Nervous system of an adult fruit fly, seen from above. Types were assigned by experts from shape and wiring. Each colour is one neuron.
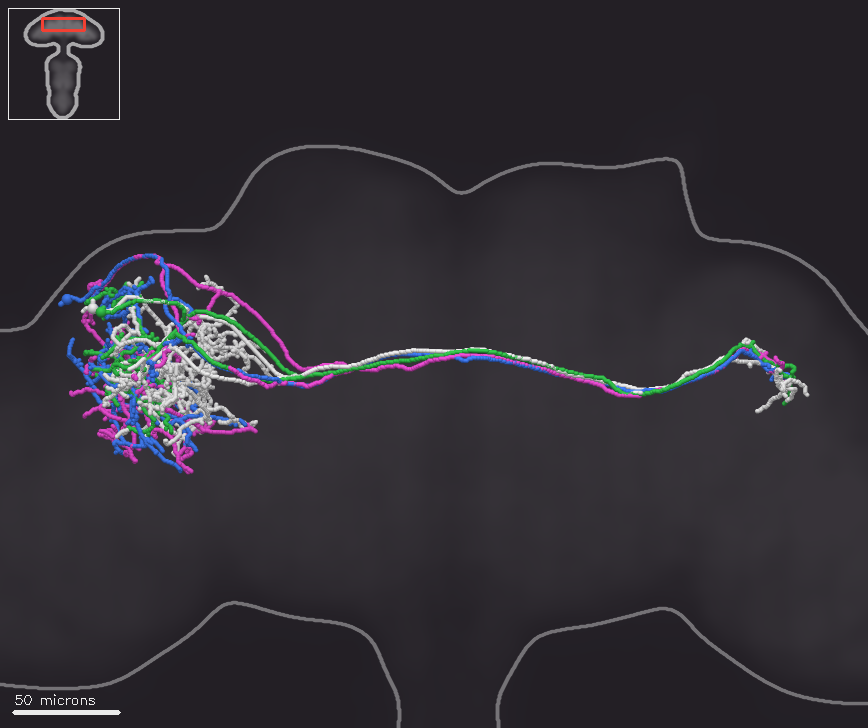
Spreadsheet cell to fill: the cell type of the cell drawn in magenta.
AVLP306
